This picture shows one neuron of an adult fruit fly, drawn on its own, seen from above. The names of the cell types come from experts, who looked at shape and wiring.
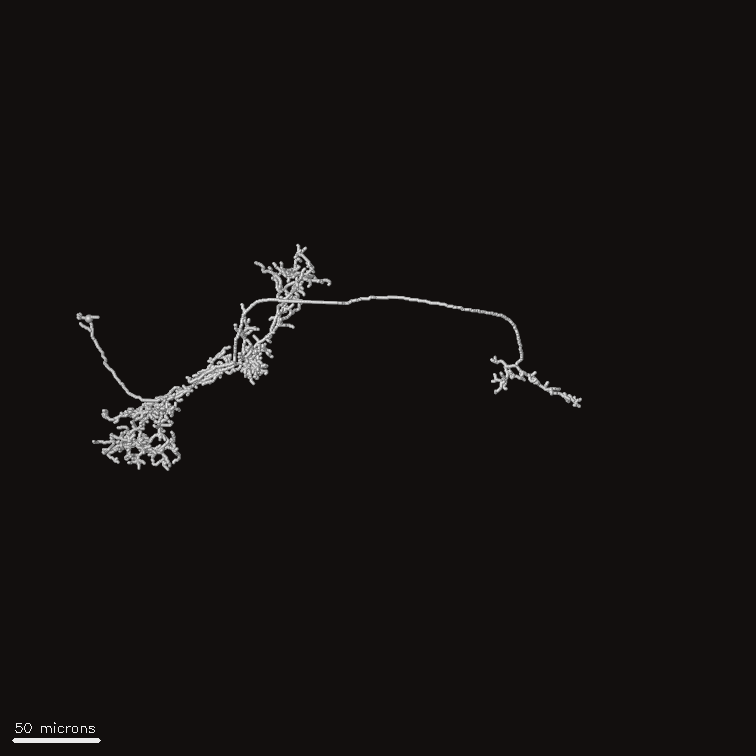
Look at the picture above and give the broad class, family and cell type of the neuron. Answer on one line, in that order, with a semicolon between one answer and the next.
central-brain intrinsic neuron; hemilineage SLPal3_and_SLPal4_dorsal; LHAV6g1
